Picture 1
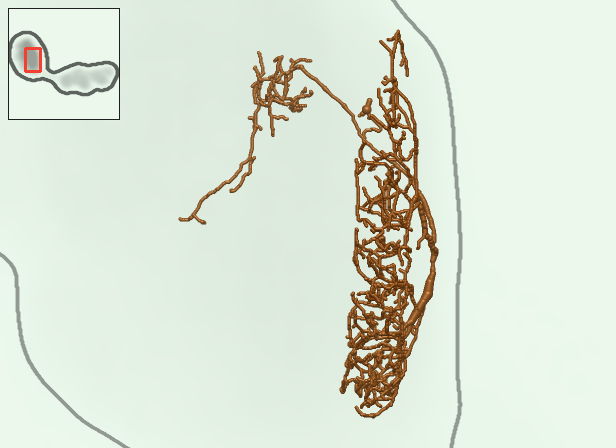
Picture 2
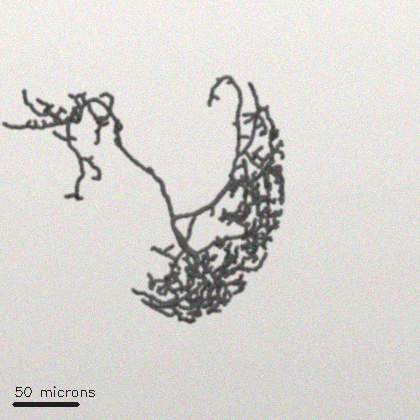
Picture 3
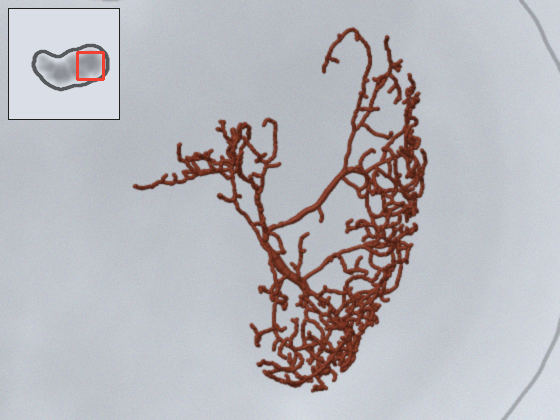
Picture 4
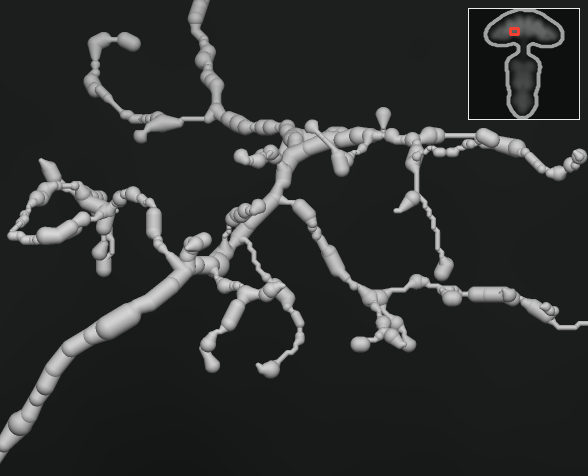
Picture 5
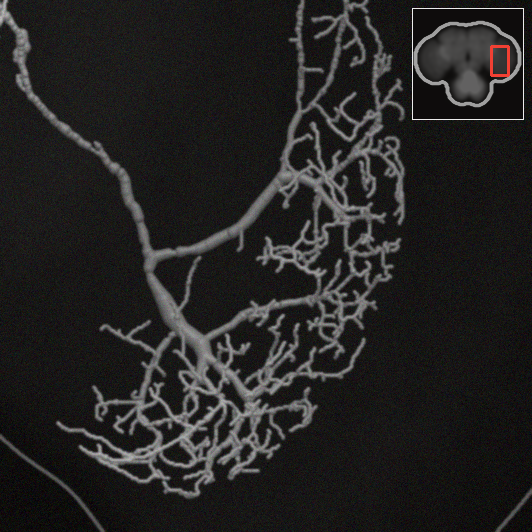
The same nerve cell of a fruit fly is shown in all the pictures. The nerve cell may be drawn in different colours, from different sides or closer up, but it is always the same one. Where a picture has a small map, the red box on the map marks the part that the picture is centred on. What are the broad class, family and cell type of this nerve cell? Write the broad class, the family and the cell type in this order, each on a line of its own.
visual projection neuron
LPT
LPT52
